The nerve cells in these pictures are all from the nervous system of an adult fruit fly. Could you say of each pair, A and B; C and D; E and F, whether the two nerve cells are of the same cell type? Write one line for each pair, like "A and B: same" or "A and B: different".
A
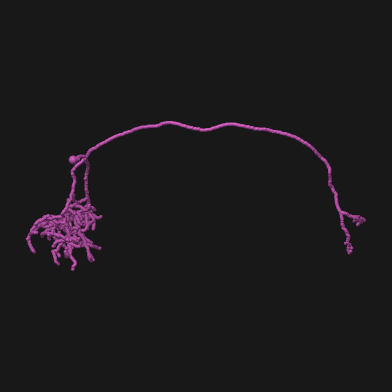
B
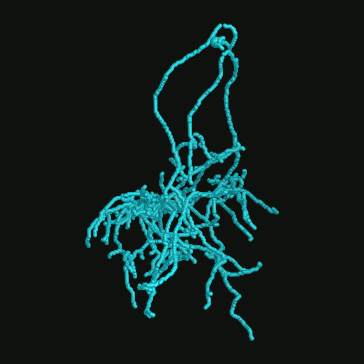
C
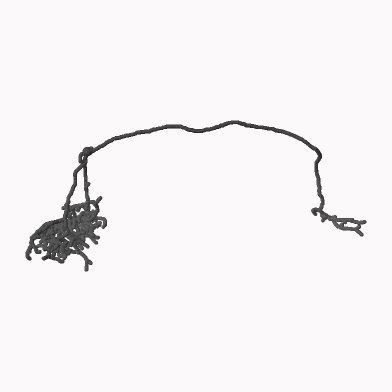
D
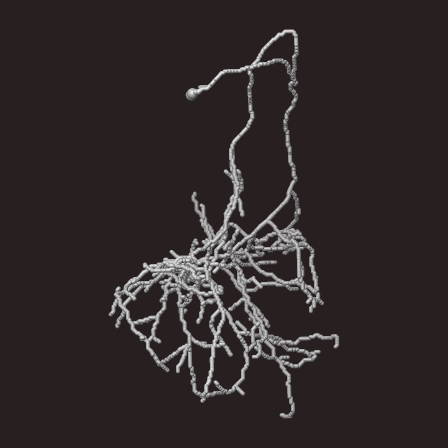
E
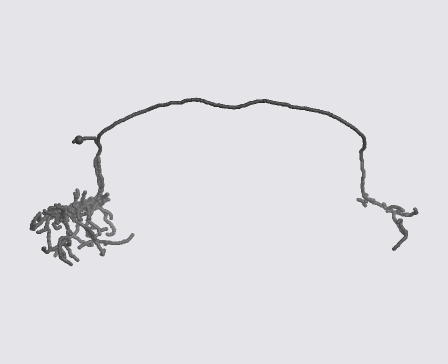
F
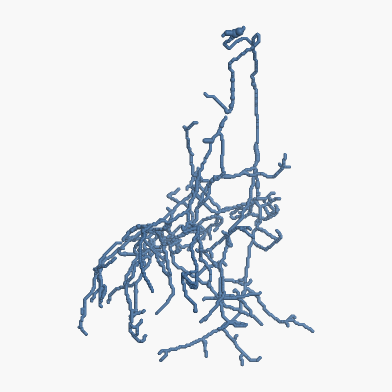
A and B: same
C and D: different
E and F: different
